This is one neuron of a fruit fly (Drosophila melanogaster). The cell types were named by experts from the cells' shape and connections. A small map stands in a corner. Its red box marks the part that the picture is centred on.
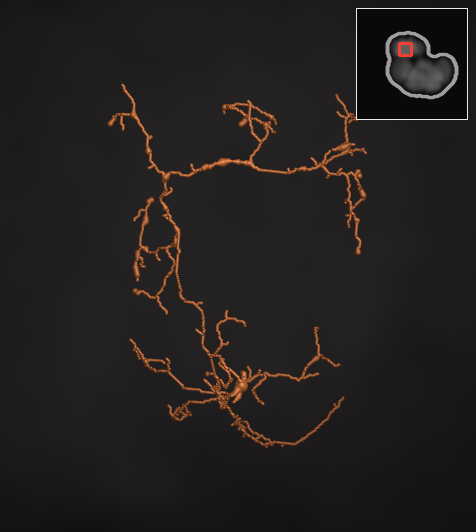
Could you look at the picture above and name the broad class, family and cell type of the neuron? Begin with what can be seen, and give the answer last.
Dozens of branch ends can be seen. As drawn here it is taller than it is wide. Its broad class is nerve-cord intrinsic neuron. Its family is hemilineage 19A. It is of cell type IN19A110.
